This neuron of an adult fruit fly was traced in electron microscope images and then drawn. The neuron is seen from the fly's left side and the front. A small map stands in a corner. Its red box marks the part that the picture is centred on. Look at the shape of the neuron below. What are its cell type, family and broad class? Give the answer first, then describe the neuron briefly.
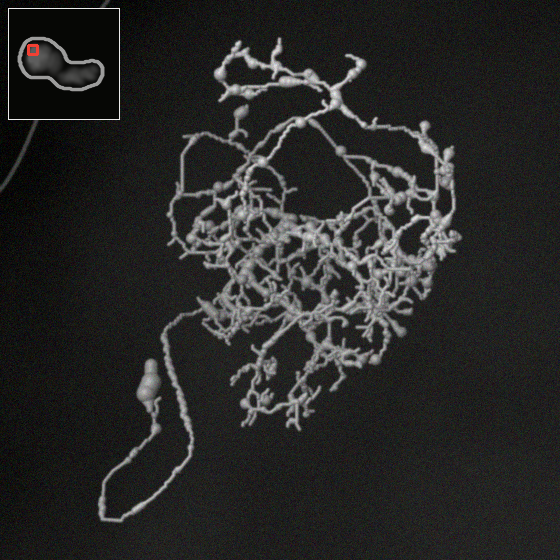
It is of cell type LHAV4g14. The family is hemilineage LHl4_dorsal. This is a central-brain intrinsic neuron. As drawn here it is taller than it is wide.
